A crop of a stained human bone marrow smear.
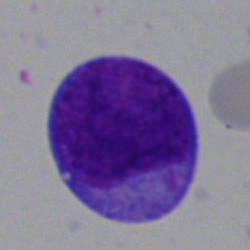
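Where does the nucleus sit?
It fills most of the cell and sits toward the top, leaving more cytoplasm at the bottom.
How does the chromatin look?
Dark purple, and finely mottled, I'd say, rather than in coarse solid blocks.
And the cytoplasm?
Deep blue at the cell edge, with a paler lilac crescent below the nucleus.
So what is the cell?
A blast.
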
